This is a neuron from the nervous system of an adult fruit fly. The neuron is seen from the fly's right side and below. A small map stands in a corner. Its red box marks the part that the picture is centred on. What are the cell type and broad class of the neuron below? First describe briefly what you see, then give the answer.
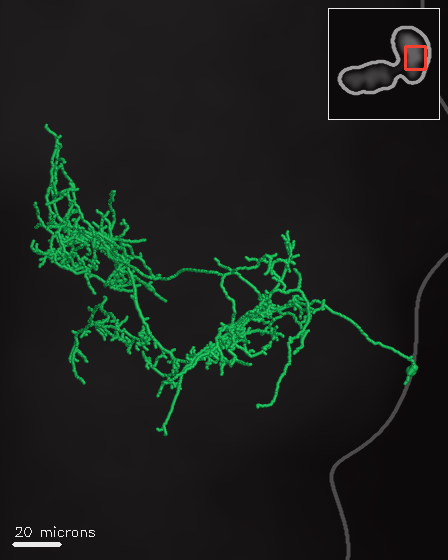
By the scale bar it is about 170 microns wide in this view. The picture shows dozens of branch ends. Its cell type is SAD070. Its broad class is central-brain intrinsic neuron.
